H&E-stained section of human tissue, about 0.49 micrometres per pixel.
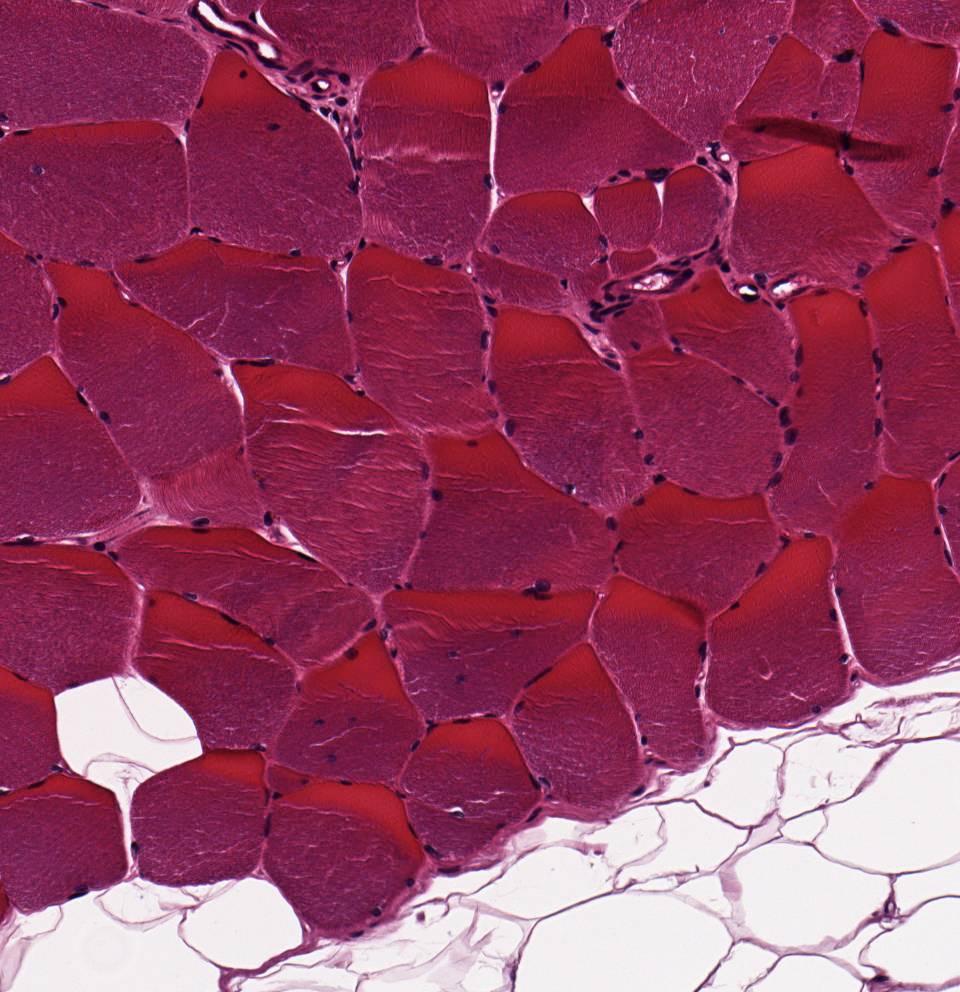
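Skeletal muscle, haematoxylin and eosin stained section of human tissue. The closely packed fibres have polygonal, angular outlines, and their cytoplasm stains deep pink-red with eosin. Most nuclei are small, dark and flattened, lying at the fibre edges. A thin layer of endomysium separates the fibres, and small vessels sit in wider connective tissue near the top centre.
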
